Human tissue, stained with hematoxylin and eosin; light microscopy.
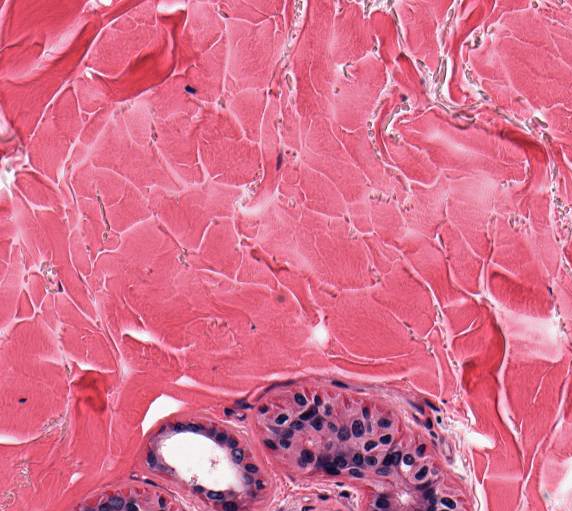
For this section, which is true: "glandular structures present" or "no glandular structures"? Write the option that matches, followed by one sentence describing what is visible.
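Glandular structures present. A small cluster of epithelial tubules lies at the bottom centre of the field.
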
